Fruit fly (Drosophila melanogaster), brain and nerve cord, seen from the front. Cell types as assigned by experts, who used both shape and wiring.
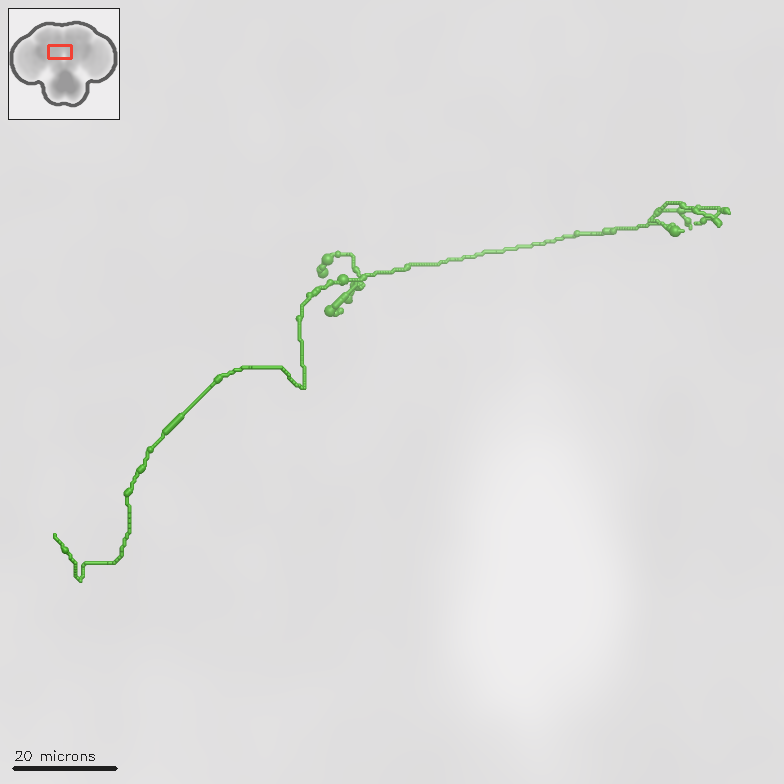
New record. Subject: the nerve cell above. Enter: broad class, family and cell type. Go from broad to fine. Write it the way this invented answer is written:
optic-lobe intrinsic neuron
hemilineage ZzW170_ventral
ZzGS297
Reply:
sensory neuron entering the brain
class olfactory
ORN_DM3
